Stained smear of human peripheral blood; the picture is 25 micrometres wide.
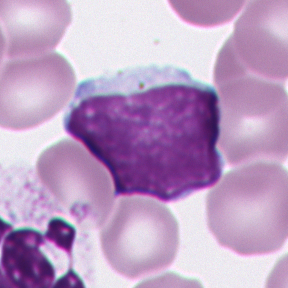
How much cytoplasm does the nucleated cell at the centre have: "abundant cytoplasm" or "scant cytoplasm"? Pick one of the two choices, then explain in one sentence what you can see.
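Scant cytoplasm. The cytoplasm is seen mostly as a narrow band along the top edge of the cell.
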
